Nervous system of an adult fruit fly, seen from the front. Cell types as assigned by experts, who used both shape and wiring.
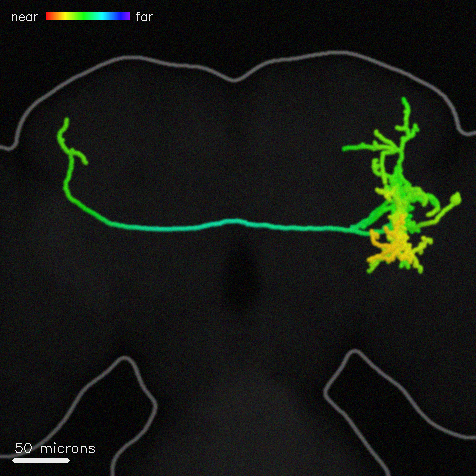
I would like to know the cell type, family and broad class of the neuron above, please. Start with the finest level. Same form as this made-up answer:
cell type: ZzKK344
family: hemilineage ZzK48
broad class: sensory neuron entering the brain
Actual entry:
cell type: AVLP269_b
family: hemilineage VLPl&d1_lateral
broad class: central-brain intrinsic neuron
